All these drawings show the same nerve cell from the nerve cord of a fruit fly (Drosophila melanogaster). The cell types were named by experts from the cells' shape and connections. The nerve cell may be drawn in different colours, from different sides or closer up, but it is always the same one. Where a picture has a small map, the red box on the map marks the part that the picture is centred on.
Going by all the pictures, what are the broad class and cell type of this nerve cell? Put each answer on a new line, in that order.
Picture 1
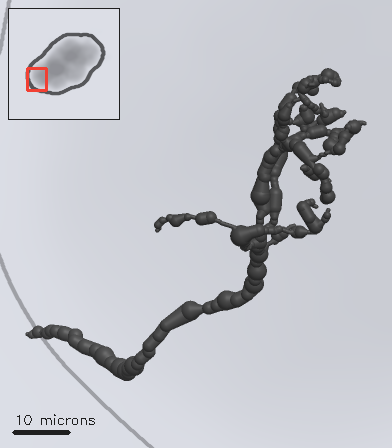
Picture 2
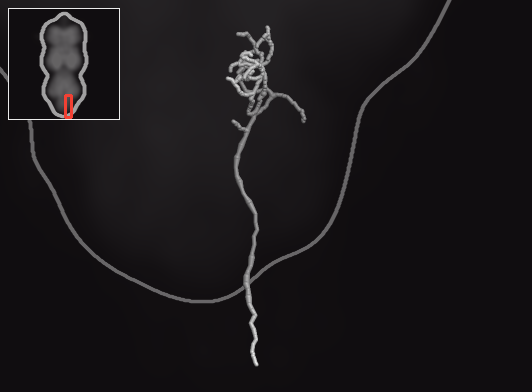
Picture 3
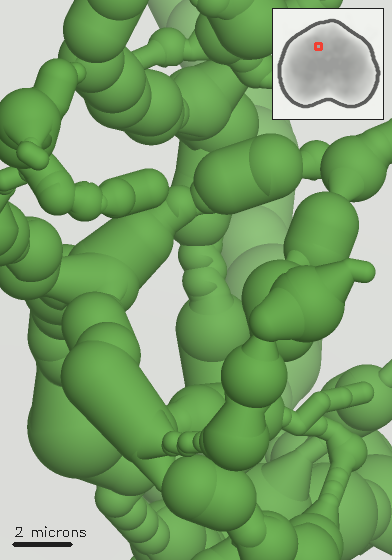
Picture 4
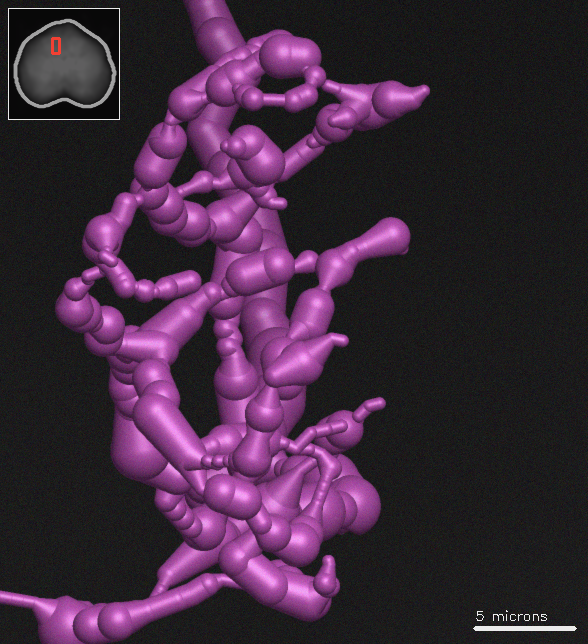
nerve-cord intrinsic neuron
INXXX405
